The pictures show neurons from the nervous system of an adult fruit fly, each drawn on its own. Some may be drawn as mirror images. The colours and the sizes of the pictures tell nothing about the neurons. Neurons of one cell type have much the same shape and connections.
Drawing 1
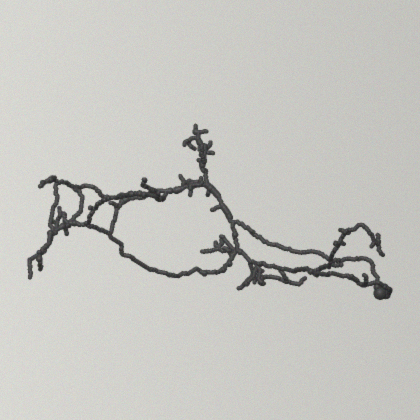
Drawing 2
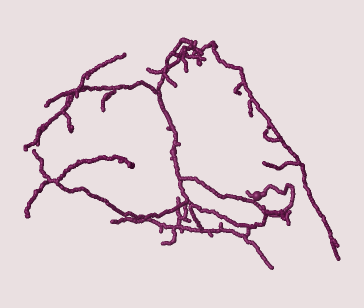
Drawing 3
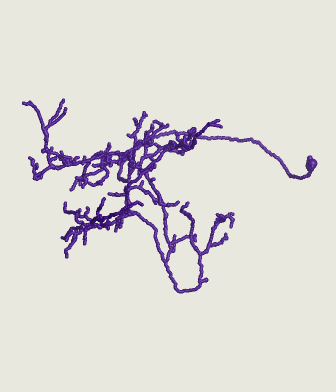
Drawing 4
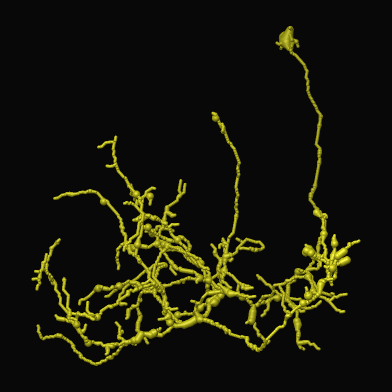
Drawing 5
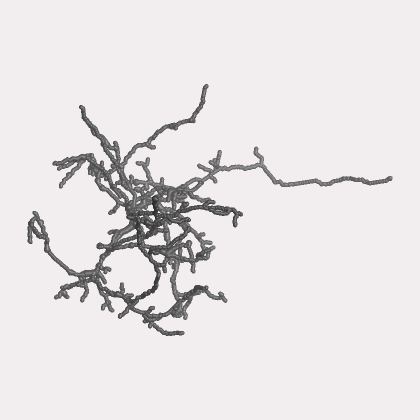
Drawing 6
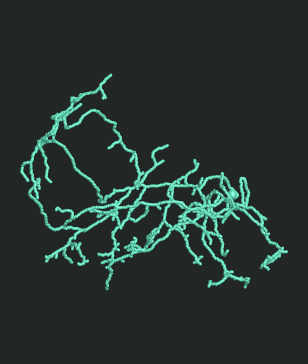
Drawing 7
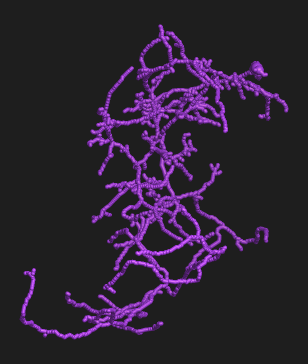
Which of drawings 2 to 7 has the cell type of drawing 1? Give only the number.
2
